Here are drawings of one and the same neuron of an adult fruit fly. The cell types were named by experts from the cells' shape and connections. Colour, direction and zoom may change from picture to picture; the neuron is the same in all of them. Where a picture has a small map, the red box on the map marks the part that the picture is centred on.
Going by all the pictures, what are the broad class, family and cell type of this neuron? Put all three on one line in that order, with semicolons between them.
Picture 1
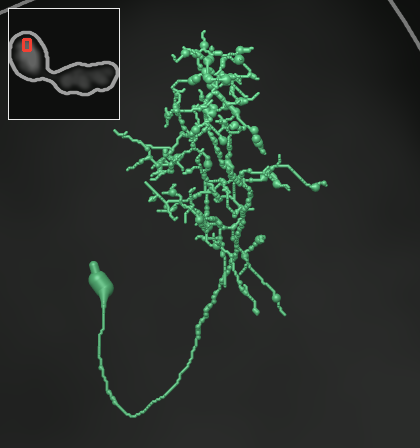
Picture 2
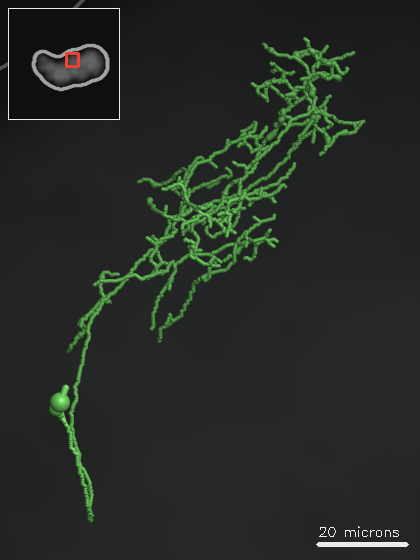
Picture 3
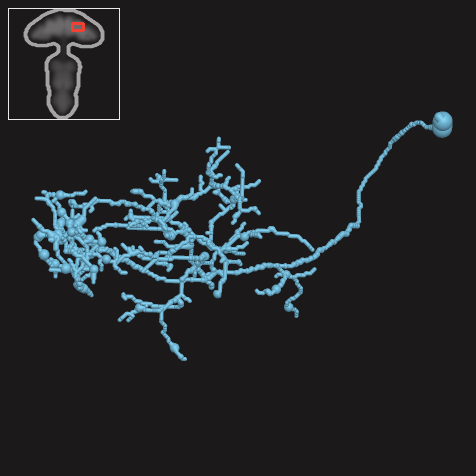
central-brain intrinsic neuron; hemilineage SLPal3_and_SLPal4_dorsal; SLP179_b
